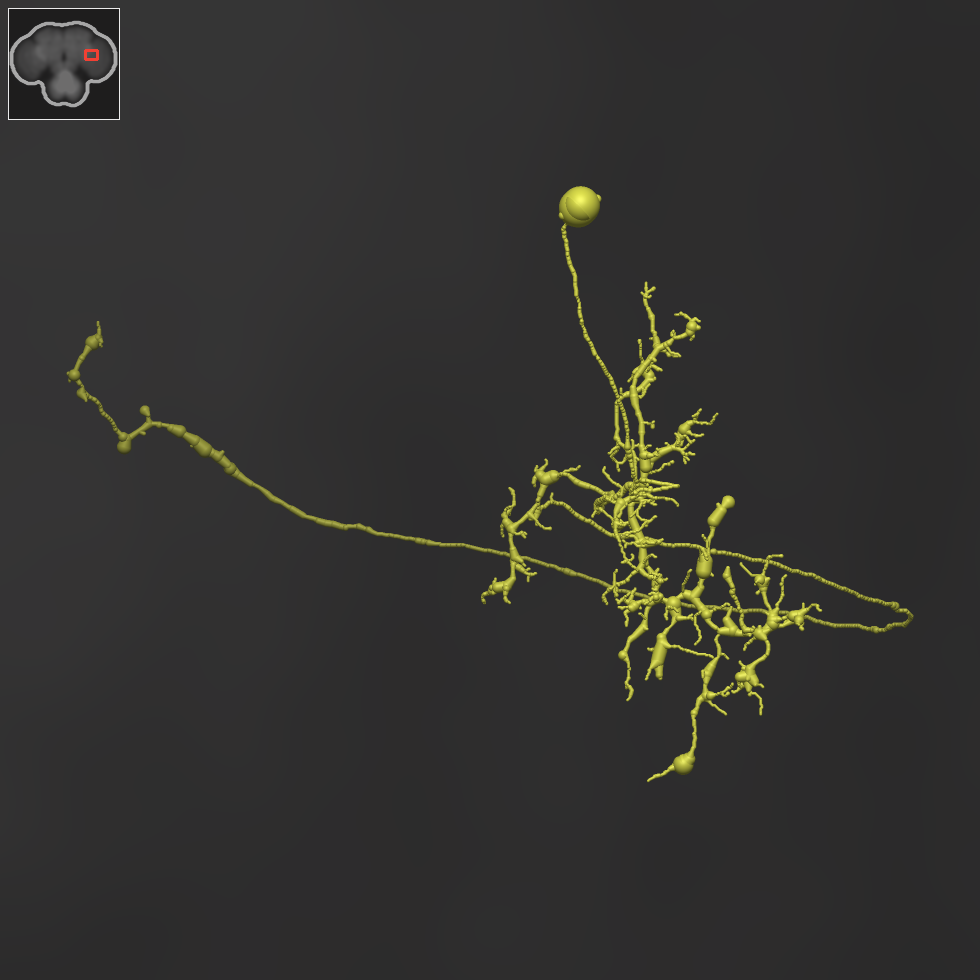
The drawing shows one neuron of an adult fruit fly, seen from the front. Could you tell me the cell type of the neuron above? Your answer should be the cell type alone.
Tm4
